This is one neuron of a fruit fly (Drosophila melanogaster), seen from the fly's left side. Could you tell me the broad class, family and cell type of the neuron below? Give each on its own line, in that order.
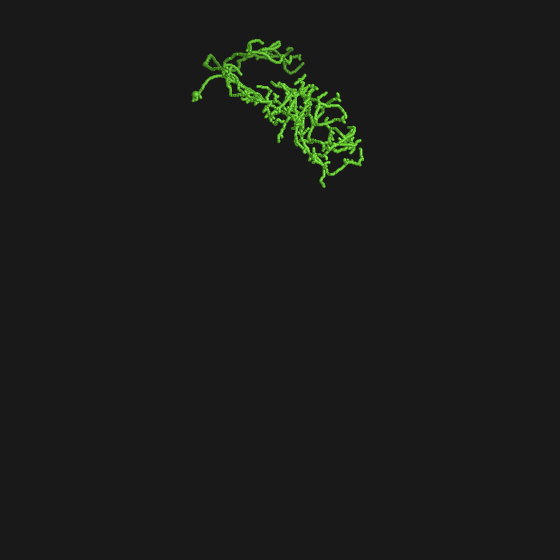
central-brain intrinsic neuron
hemilineage LHd1
LHAD3a1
